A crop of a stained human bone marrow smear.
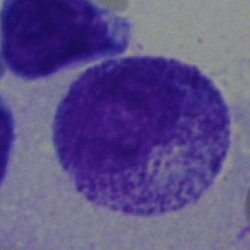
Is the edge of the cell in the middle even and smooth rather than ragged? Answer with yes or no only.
Yes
